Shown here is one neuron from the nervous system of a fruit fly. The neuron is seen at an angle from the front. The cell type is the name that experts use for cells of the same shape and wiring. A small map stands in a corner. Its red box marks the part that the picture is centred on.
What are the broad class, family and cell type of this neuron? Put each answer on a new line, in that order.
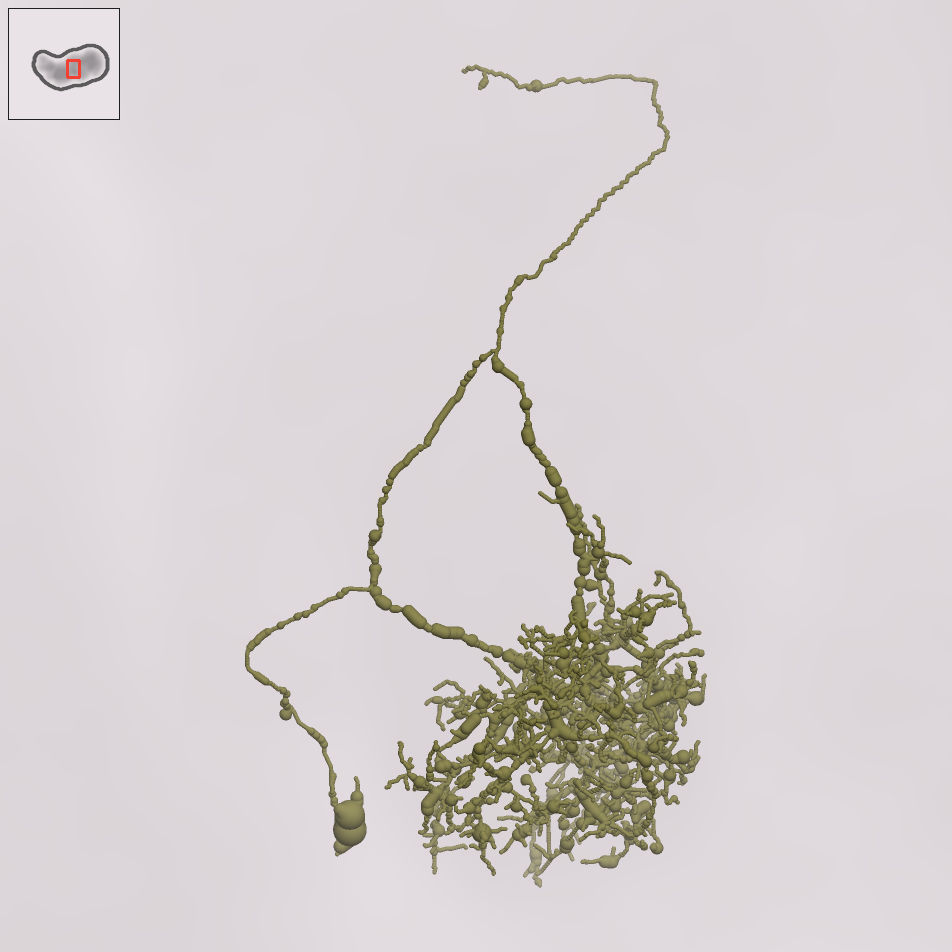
central-brain intrinsic neuron
hemilineage VLPl&p2_lateral
AVLP103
